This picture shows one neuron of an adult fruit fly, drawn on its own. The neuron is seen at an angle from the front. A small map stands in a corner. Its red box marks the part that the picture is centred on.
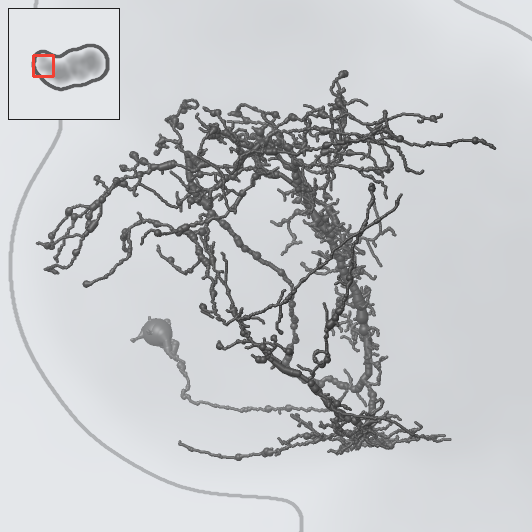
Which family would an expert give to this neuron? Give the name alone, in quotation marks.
"hemilineage 04B"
